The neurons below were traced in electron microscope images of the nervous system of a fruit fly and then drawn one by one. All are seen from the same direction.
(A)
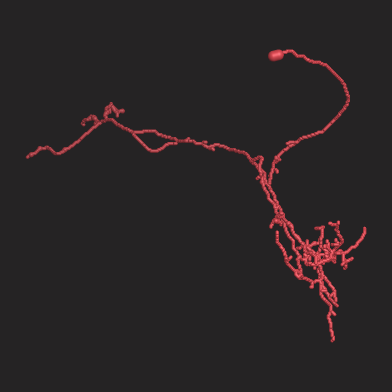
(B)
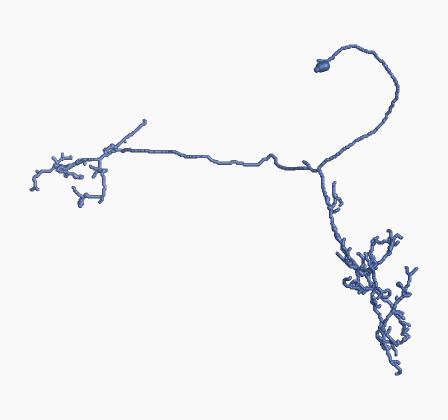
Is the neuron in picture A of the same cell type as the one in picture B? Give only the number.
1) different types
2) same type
1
